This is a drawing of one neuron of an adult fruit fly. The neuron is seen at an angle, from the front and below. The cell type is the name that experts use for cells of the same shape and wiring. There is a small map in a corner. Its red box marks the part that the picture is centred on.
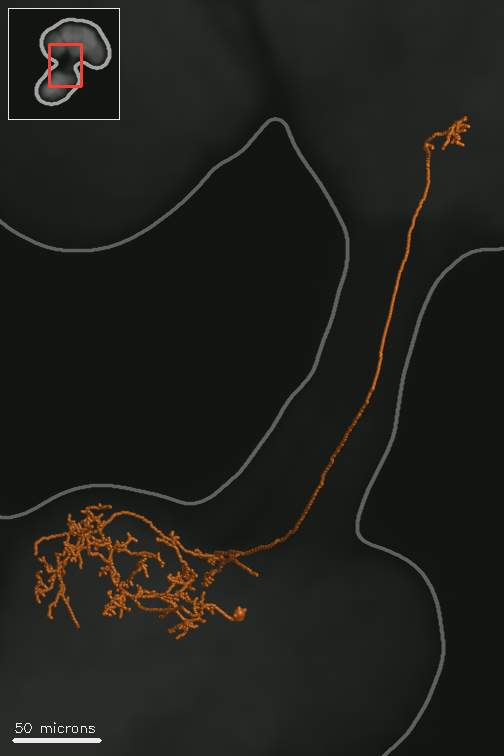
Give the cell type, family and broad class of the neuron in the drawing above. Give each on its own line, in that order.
AN14B012
hemilineage 14B
ascending neuron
